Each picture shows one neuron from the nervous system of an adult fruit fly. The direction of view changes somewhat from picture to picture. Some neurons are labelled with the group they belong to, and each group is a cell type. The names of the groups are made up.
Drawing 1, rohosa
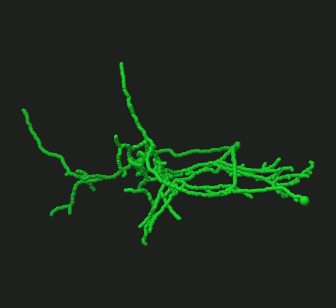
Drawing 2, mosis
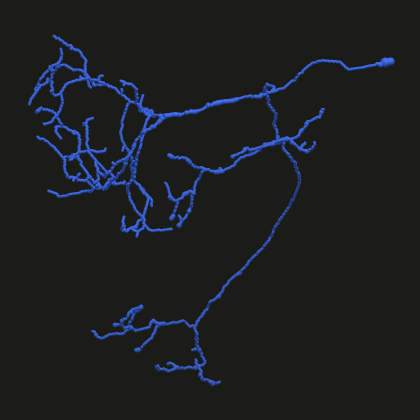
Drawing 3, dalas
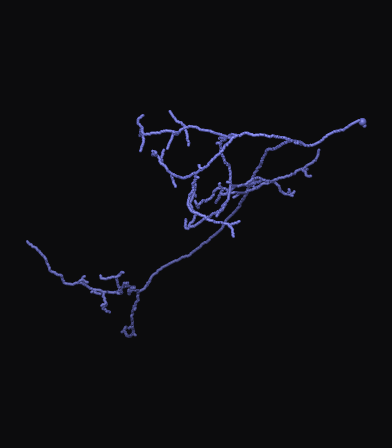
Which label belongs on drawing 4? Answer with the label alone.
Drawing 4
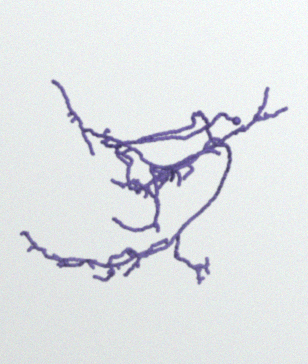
dalas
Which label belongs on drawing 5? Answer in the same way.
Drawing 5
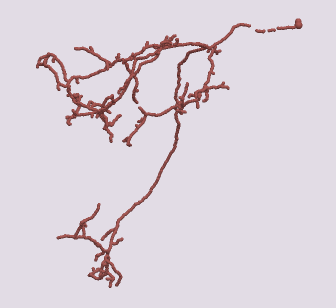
mosis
